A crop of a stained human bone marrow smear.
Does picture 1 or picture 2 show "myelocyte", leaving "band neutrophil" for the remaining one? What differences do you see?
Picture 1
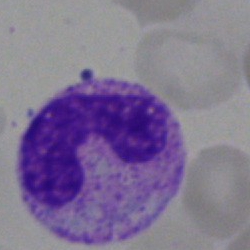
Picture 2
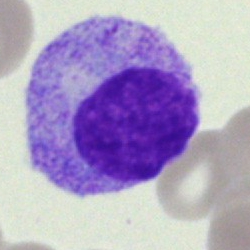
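First, identity: picture 1 is a band neutrophil and picture 2 is a myelocyte. Second, nuclear shape: the band neutrophil's nucleus is a curved band bent into a horseshoe that opens downward, while the myelocyte's nucleus sits off-centre toward the right side of the cell.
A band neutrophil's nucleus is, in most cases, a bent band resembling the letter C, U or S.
Third, chromatin: dense, deep purple and coarsely clumped in the band neutrophil, but dark purple and only moderately clumped in the myelocyte.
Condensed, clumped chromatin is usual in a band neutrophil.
Fourth, nucleoli: none are visible in either cell.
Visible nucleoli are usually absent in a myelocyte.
Fifth, cytoplasm: the myelocyte's is plentiful and lilac-blue, with a paler, less granular zone beside the upper-left side of the nucleus. Last, outline: both cells are round, the myelocyte with a smooth edge, and the band neutrophil has a small dark purple dot on its upper edge.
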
